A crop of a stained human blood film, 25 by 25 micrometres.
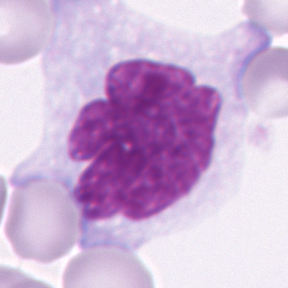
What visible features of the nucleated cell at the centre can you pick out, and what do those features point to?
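Irregular and angular is how I'd put the outline, with a pointed corner at the upper right. The chromatin is fine and lacy, with no coarse dark clumps, and the cytoplasm is pale grey-blue, its rim wider above the nucleus than below. It is a monocyte.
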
